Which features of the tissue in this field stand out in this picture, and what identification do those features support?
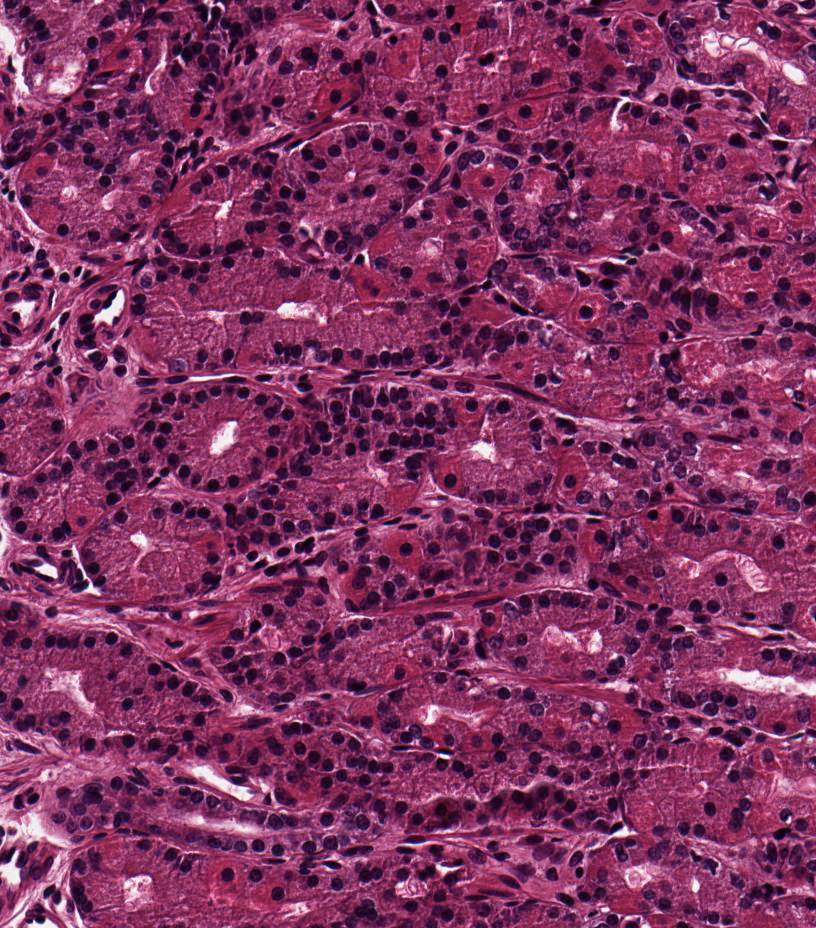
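See how the field is packed edge to edge with closely set glands, cut in cross and oblique section. Their lumens are small narrow slits or pinpoint spaces. Among the gland cells sit scattered parietal cells: bright pink cytoplasm, round central nucleus. Thin stroma strands with spindle-shaped nuclei run between glands, many roughly horizontal. This is stomach.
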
